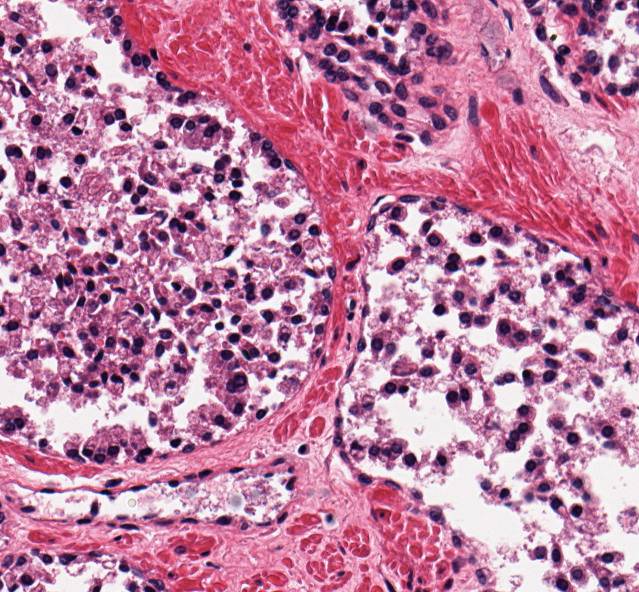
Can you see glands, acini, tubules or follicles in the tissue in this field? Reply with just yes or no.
No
